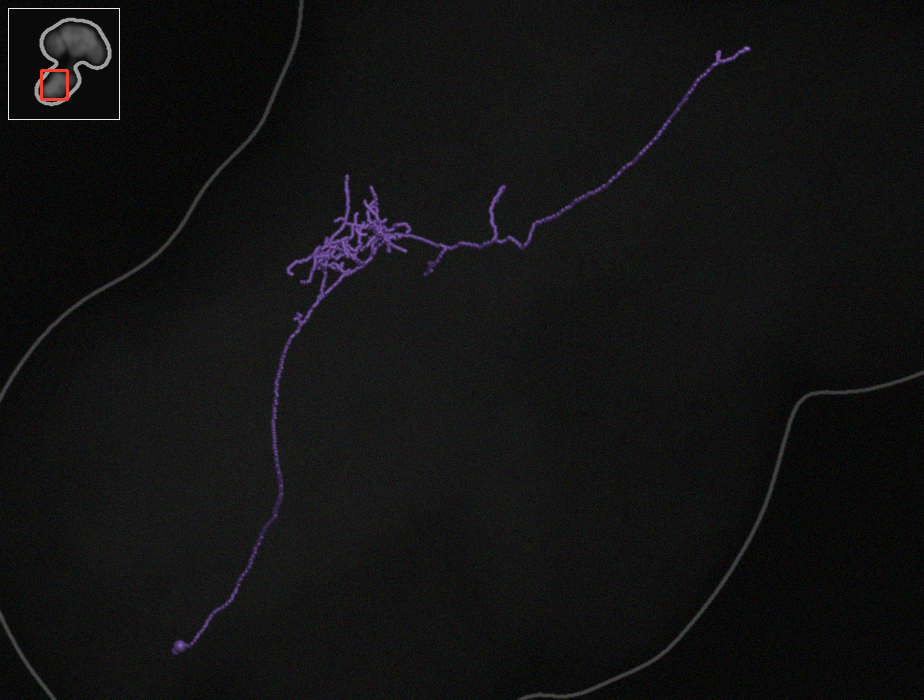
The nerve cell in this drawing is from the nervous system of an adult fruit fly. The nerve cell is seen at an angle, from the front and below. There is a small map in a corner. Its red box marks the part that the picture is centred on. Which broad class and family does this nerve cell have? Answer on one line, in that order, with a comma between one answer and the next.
nerve-cord intrinsic neuron, hemilineage 06A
